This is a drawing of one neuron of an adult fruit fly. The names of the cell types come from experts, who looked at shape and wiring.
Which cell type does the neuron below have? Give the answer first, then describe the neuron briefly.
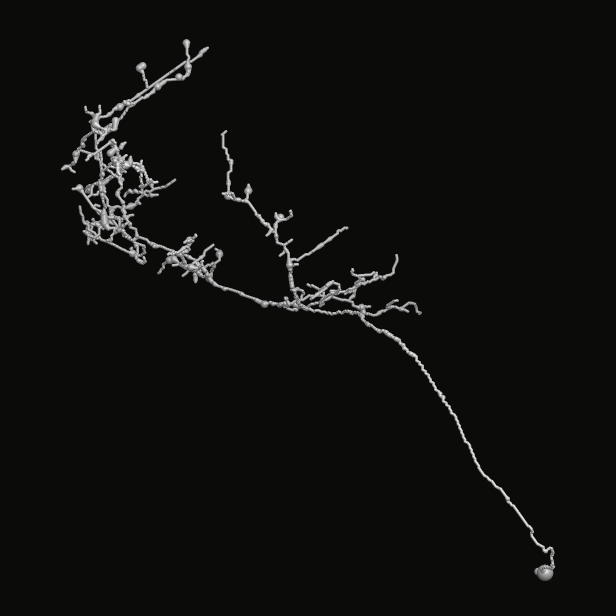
Its cell type is CB1265. It is a central-brain intrinsic neuron. The cell body is at the lower right of the picture. Dozens of branch ends can be seen.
